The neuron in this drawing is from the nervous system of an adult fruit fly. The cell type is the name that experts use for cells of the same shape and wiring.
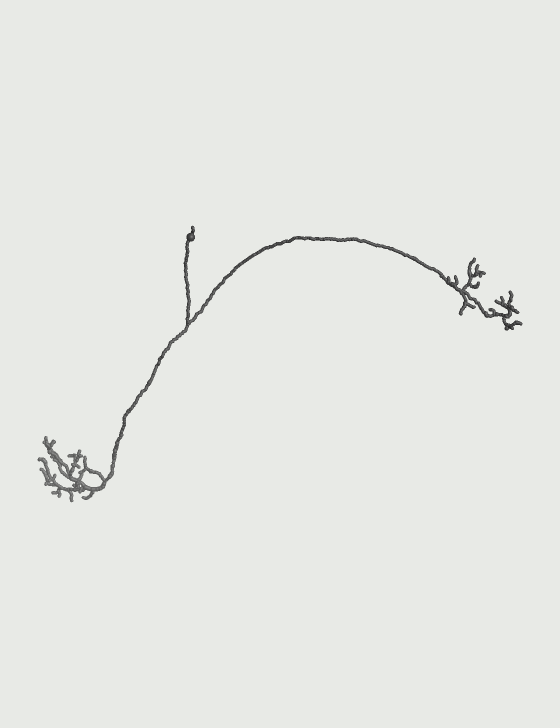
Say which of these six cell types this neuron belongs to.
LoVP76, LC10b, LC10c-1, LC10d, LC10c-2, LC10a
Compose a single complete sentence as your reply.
This neuron is typed as LC10a.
